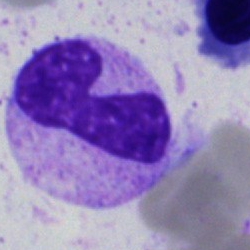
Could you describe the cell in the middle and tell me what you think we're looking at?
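See how the nucleus is kidney-shaped, with a deep notch on its upper side. Its chromatin is moderately condensed, showing small pale gaps between darker areas. Around it lies abundant pale lilac cytoplasm scattered with fine pinkish-purple granules. This is a band neutrophil.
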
